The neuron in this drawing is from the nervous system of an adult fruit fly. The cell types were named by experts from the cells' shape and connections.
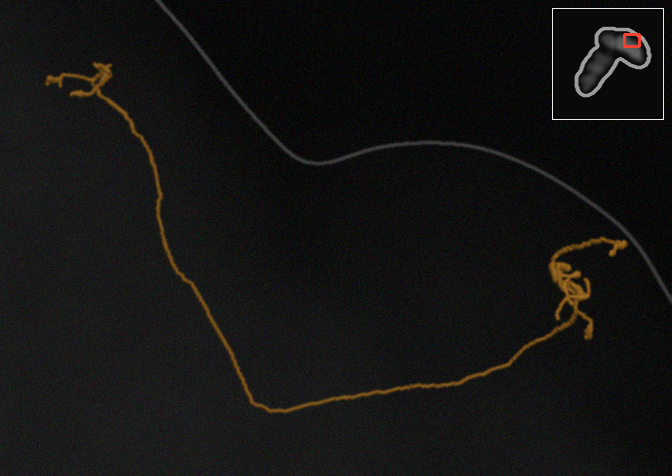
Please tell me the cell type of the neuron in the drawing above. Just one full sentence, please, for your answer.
It is ORN_DA4l that this neuron is, by cell type.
